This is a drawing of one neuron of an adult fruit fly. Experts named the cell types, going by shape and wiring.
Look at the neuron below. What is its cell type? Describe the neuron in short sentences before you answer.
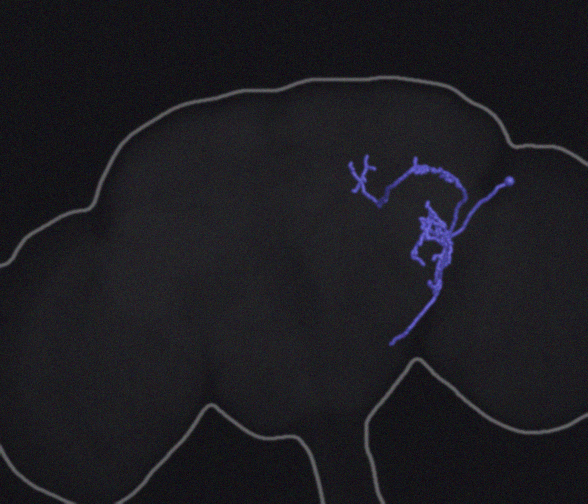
As drawn here it is about as wide as it is tall. This is a central-brain intrinsic neuron. It is of cell type AVLP483.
